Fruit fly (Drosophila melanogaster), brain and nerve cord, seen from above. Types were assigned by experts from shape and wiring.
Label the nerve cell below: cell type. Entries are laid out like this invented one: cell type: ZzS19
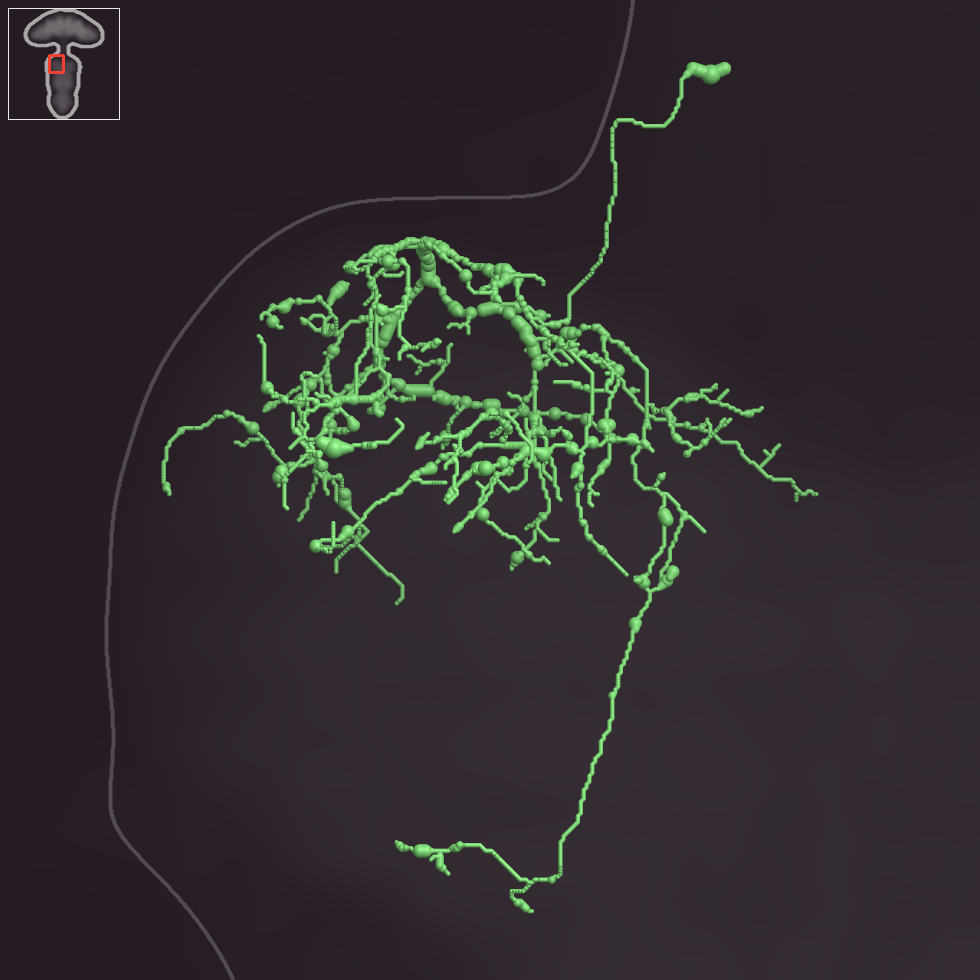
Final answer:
cell type: IN16B075_h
